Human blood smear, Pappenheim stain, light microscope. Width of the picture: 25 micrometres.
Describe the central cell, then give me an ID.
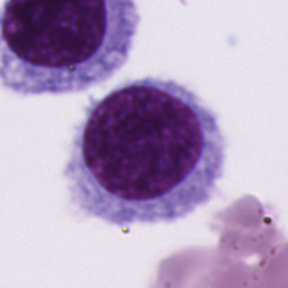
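You'll see the nucleus sitting off-centre, so the cytoplasm is widest on the lower left. That cytoplasm is pale blue-violet and mottled, without distinct granules or clear vacuoles. This one's a hairy cell.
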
